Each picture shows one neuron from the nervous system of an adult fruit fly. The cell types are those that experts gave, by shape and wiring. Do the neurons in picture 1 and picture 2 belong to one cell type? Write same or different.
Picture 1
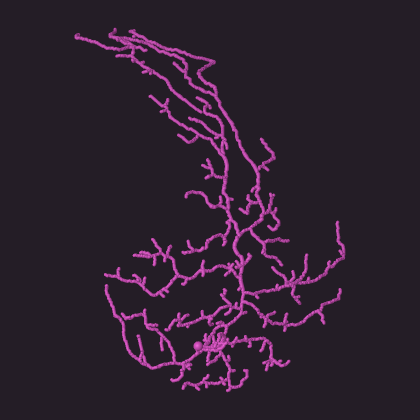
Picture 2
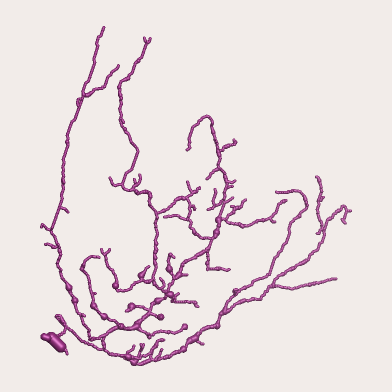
same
